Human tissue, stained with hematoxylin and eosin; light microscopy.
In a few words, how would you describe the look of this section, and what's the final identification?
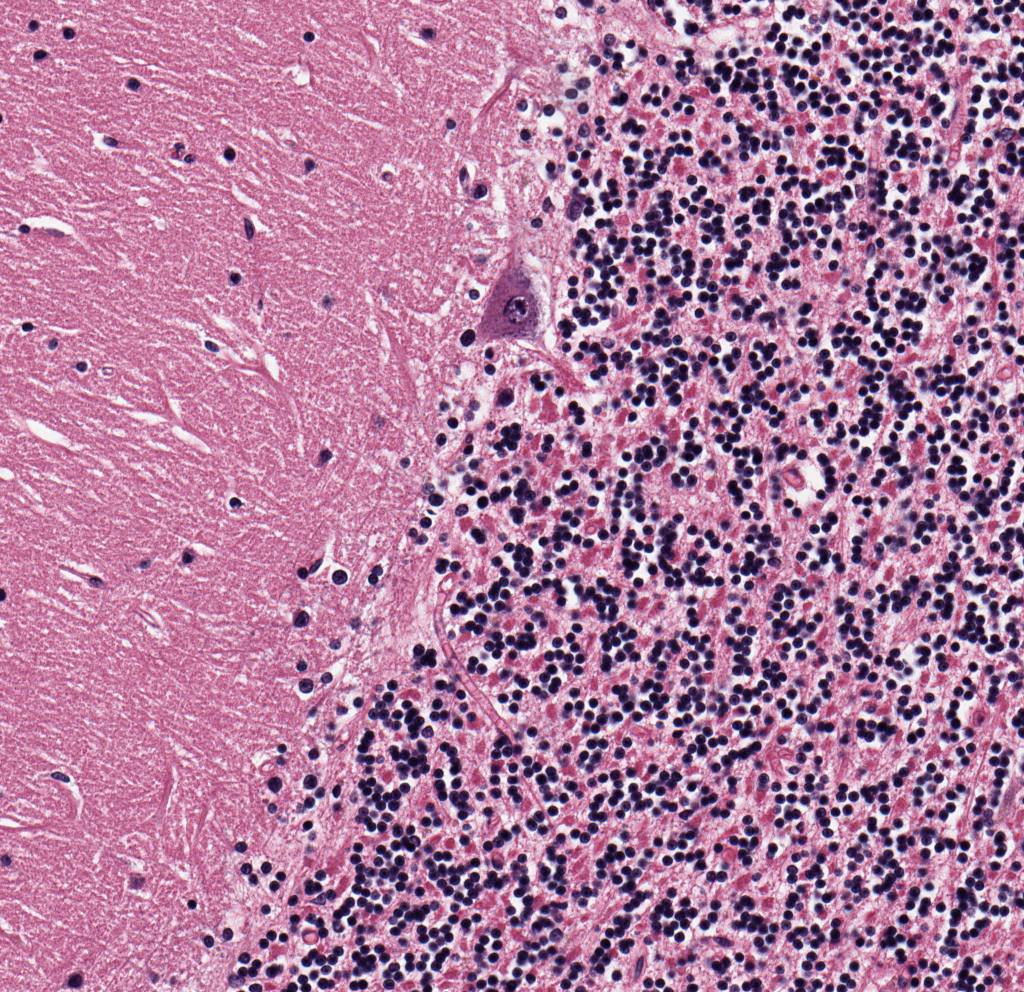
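The Purkinje cell has a round, pale, vesicular nucleus with a prominent dark nucleolus. Granule cells pack the right-hand layer, each with a small, round, dark-staining nucleus and scant cytoplasm. Small, irregular, cell-free pink islands lie scattered among these granule cells. The left-hand layer is fibrillar and holds only sparse, scattered small nuclei. This section is cerebellum.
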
